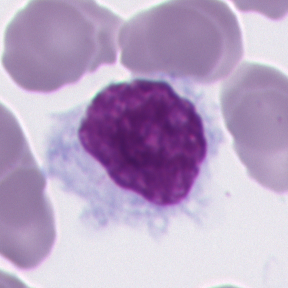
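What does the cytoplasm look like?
It is pale blue, and its rim is wider on the left and lower sides than on the upper right.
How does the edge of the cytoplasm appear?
Ragged, with many fine hair-like projections.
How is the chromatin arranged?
In clumps, with paler patches between darker areas.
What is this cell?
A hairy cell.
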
